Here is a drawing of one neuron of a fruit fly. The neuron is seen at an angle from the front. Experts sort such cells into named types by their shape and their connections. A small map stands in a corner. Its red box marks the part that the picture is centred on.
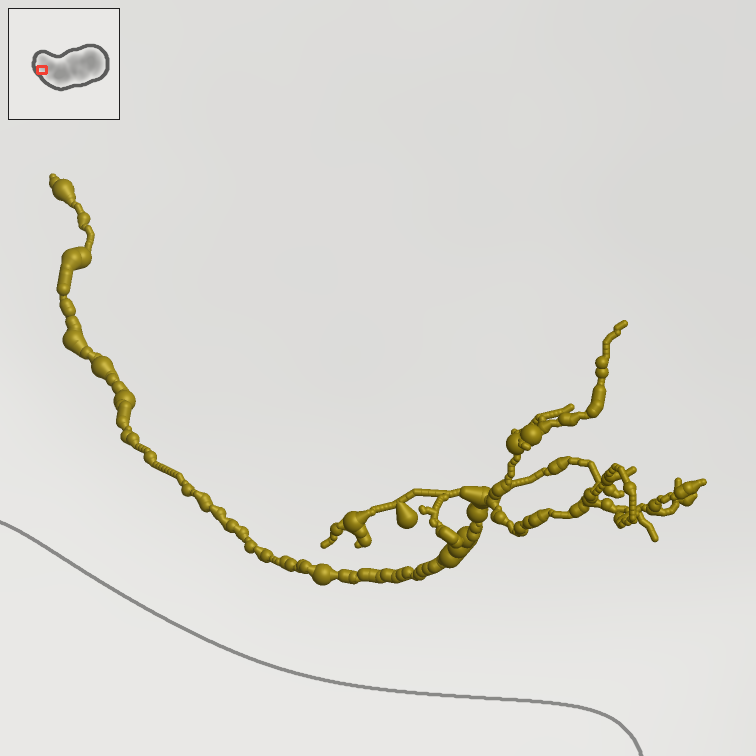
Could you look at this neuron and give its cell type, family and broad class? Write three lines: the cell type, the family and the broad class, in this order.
SNta20
class mechanosensory tactile
sensory neuron entering the nerve cord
